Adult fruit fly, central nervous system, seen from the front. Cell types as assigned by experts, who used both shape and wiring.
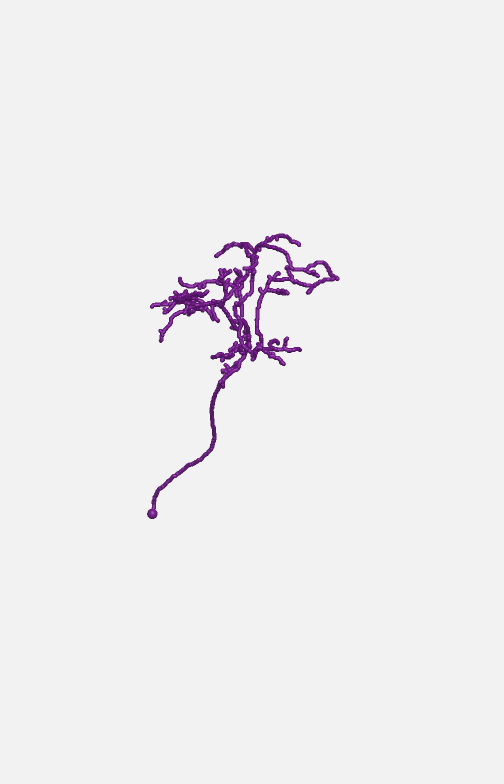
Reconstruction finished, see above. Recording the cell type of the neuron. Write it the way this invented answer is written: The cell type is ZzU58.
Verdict: The cell type is IN12A059_a.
